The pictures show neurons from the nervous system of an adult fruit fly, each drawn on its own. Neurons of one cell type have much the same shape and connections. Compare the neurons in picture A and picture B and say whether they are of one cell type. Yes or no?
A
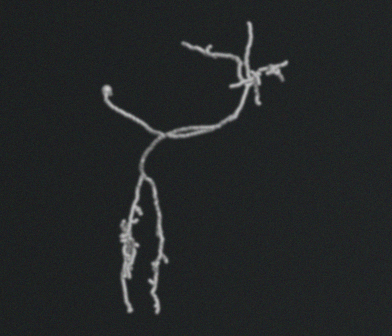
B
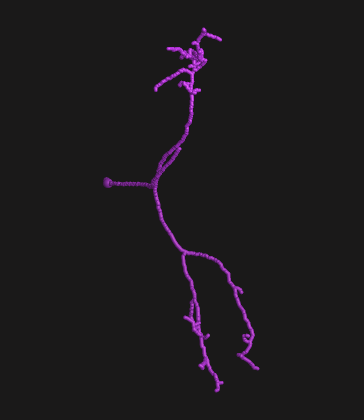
yes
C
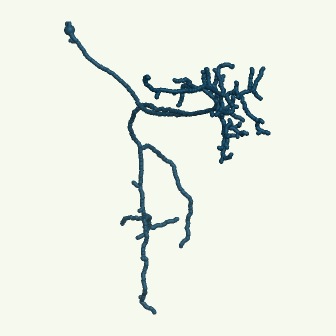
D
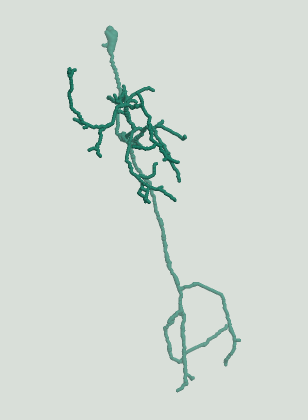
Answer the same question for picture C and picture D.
yes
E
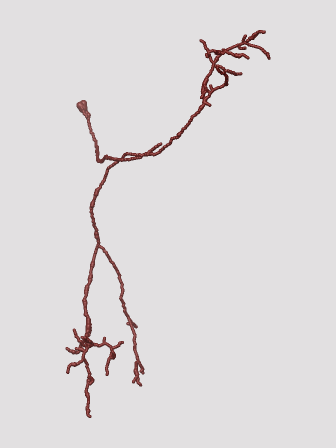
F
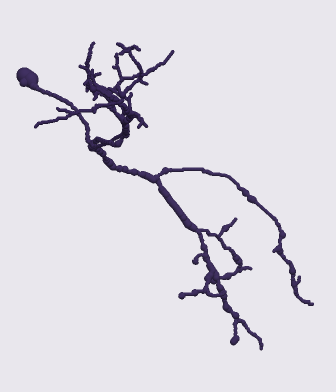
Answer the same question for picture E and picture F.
yes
